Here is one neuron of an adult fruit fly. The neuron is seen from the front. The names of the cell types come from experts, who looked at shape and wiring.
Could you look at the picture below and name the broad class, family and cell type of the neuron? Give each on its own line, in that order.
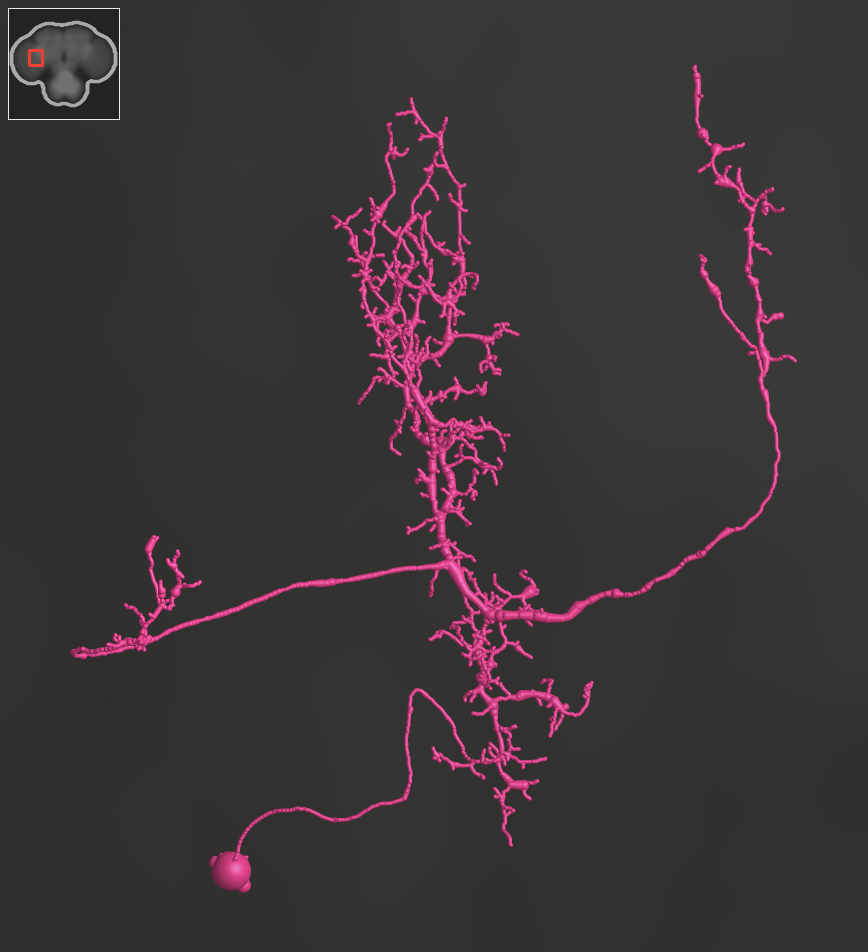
optic-lobe intrinsic neuron
Y
Y12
